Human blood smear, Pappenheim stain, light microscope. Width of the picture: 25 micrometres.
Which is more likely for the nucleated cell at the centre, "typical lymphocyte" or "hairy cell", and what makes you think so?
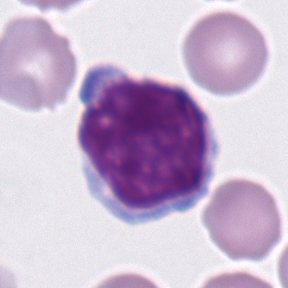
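Typical lymphocyte. Deciding feature: the cytoplasm is only a narrow pale blue rim around the nucleus.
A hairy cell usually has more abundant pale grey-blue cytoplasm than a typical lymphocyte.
Nucleus: a single rounded mass without lobes or indentation, about 11 micrometres across. Chromatin dark purple and coarsely clumped, with small paler patches. Small blue bulge of cytoplasm at the upper left of the cell. Cell about 1.75 times as wide as a red cell that lies whole in the picture.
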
